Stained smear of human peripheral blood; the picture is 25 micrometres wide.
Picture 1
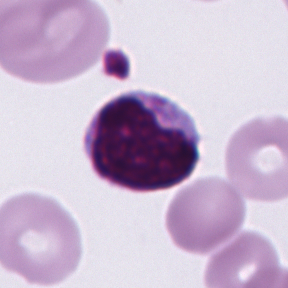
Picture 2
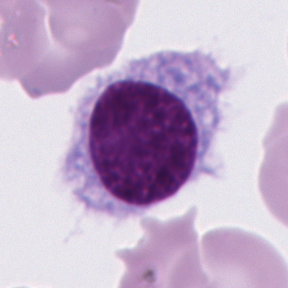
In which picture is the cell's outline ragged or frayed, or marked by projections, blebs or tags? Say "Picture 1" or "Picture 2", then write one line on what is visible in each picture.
Picture 2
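Picture 1: The cell outline is smooth and nearly round.
Picture 2: The cell's outline is ragged and irregular rather than smooth.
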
